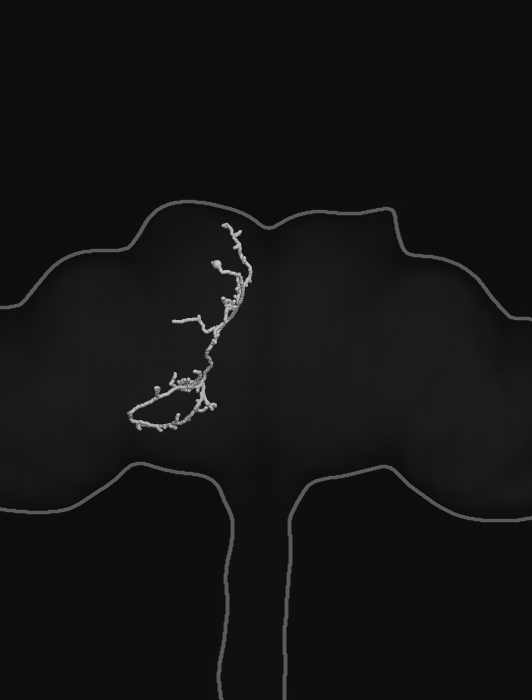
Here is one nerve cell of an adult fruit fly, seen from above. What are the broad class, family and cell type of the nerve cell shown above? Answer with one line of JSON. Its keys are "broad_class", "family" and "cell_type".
{"broad_class": "central-brain intrinsic neuron", "family": "hemilineage SMPad2", "cell_type": "CB2884"}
